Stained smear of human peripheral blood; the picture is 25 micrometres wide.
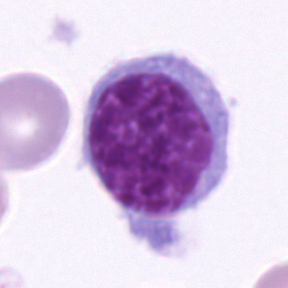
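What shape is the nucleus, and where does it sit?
Round, without indentation or lobes, off-centre to the left, and filling about 70% of the cell's area.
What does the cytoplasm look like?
A pale greyish-blue rim, widest on the right, with a small ragged pale blue tag hanging from the bottom edge.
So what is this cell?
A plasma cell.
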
